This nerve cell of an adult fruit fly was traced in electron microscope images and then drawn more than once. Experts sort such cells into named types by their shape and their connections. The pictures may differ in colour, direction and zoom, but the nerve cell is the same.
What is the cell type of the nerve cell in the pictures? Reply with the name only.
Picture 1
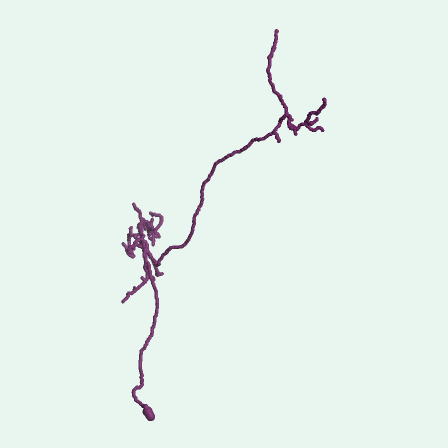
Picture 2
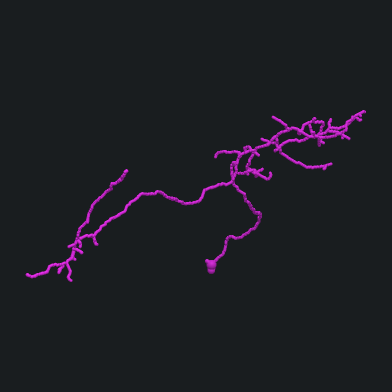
GNG325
